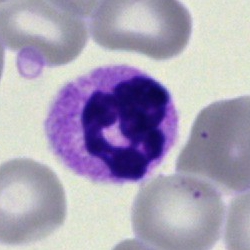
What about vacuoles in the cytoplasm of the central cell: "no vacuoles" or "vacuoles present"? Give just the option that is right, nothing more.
No vacuoles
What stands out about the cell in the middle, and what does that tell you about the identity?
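The cell has a round, smooth outline. Its chromatin is dark purple and densely clumped. The rim of cytoplasm is widest on the left side. The cell is a segmented neutrophil.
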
